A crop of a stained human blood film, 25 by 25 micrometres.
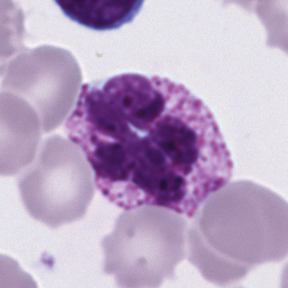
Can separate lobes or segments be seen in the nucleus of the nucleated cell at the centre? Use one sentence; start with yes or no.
Yes, the nucleus of this cell is divided into two or more lobes.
